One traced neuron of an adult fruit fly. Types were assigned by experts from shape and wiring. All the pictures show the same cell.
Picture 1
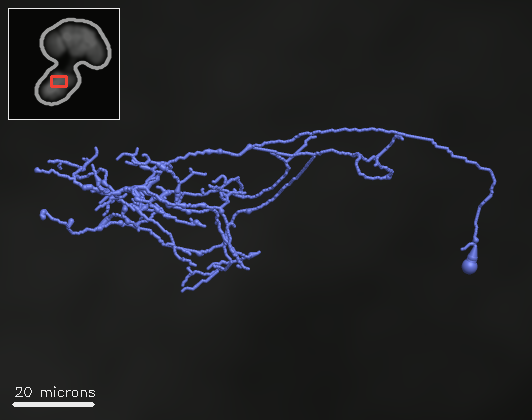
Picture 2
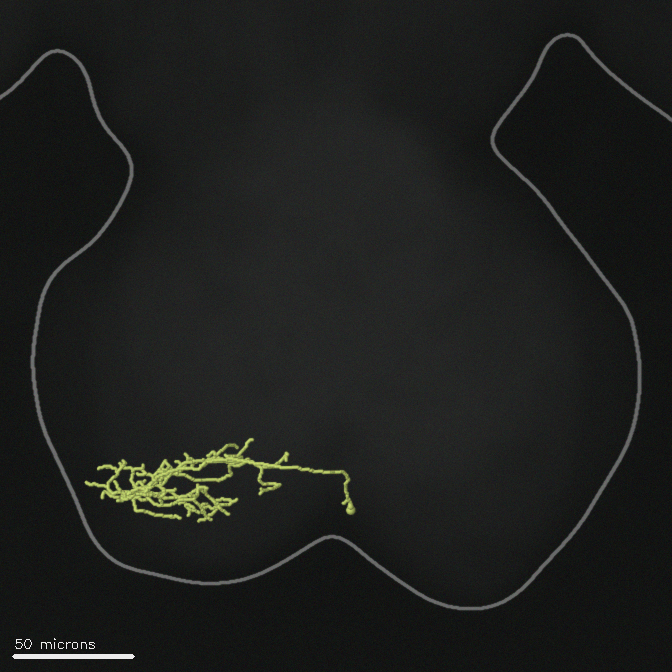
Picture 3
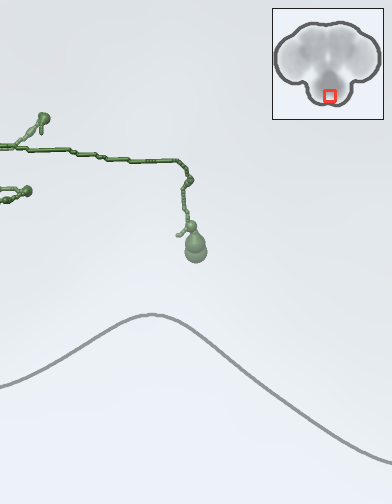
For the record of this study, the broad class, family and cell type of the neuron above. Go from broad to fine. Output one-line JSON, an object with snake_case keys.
{"broad_class": "nerve-cord intrinsic neuron", "family": "hemilineage 14A", "cell_type": "IN14A052"}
